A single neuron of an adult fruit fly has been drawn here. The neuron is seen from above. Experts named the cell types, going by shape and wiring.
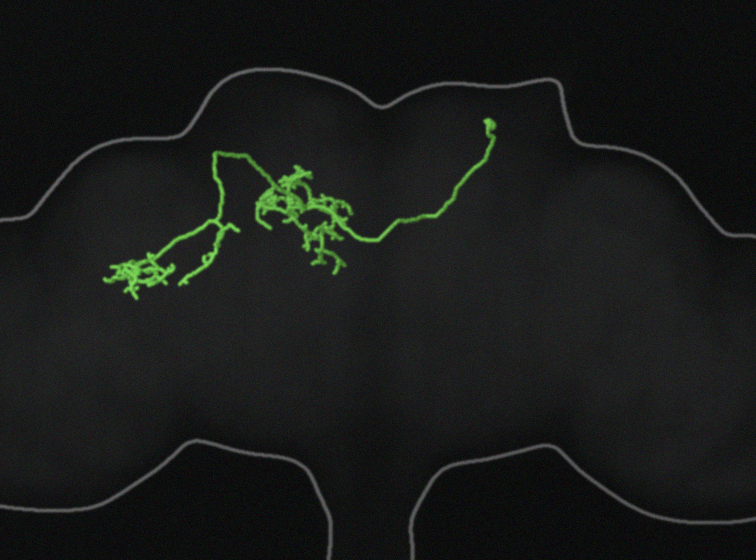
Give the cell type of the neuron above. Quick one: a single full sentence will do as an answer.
It is mAL4C that this neuron is, by cell type.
